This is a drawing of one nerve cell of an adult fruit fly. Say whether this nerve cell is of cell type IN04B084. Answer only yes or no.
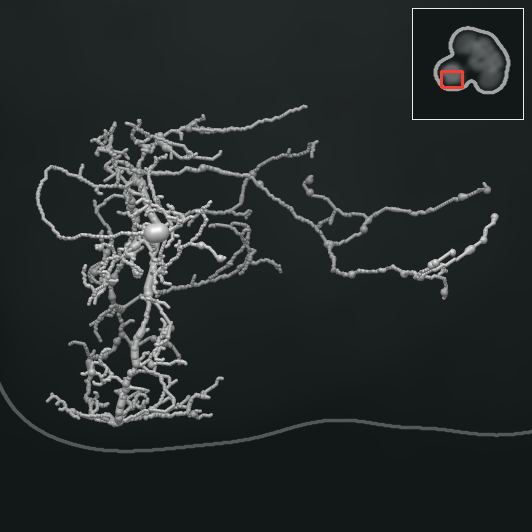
yes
